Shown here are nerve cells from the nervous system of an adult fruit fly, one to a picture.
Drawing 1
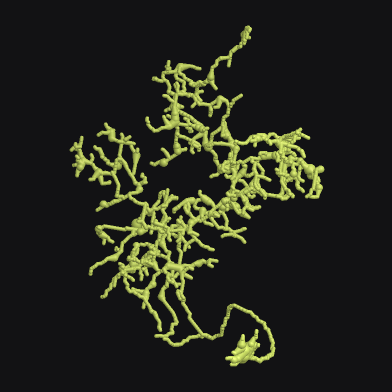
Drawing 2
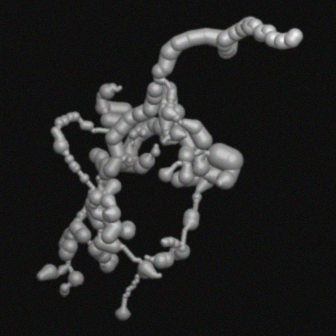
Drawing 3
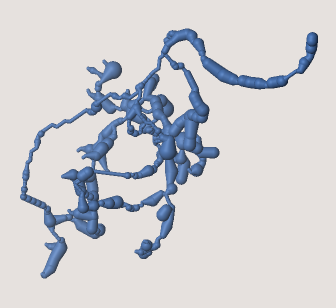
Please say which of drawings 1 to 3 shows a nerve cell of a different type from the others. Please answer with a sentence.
The nerve cell in drawing 1 is of another cell type than the rest.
